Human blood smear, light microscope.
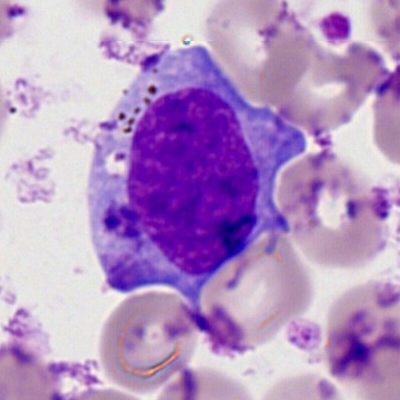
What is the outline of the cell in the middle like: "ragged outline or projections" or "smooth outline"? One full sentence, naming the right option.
There is a ragged or frayed edge, or there are projections, blebs or tags, on this cell.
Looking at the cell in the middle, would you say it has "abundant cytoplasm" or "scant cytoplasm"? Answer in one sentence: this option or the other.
The cell's cytoplasm around its nucleus is ample.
